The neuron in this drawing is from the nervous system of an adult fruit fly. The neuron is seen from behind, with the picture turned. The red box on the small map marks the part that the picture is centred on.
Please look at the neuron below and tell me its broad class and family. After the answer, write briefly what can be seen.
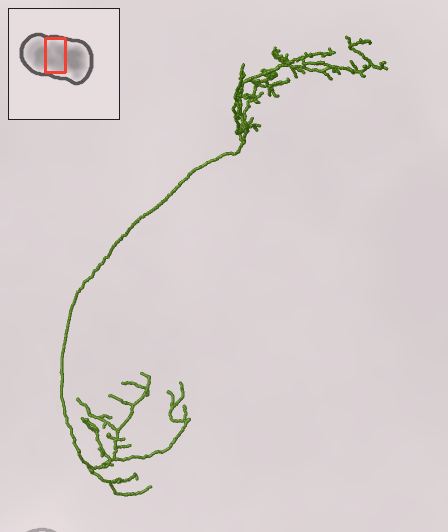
This is a central-brain intrinsic neuron. The family is hemilineage FLAa2. As drawn here it is taller than it is wide.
